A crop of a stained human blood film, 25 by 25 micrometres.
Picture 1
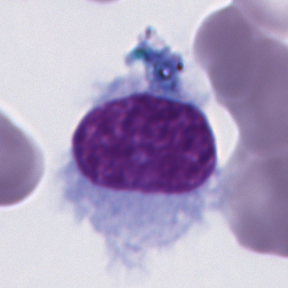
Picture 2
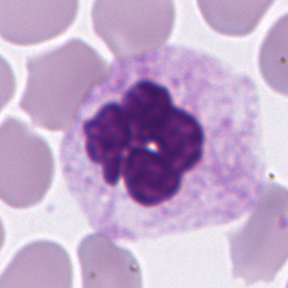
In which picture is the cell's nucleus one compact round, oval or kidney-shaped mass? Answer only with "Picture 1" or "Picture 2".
Picture 1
